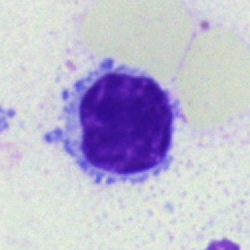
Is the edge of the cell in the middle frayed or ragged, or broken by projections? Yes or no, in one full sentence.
Yes, the cell does have a ragged or frayed edge, or projections, blebs or tags.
